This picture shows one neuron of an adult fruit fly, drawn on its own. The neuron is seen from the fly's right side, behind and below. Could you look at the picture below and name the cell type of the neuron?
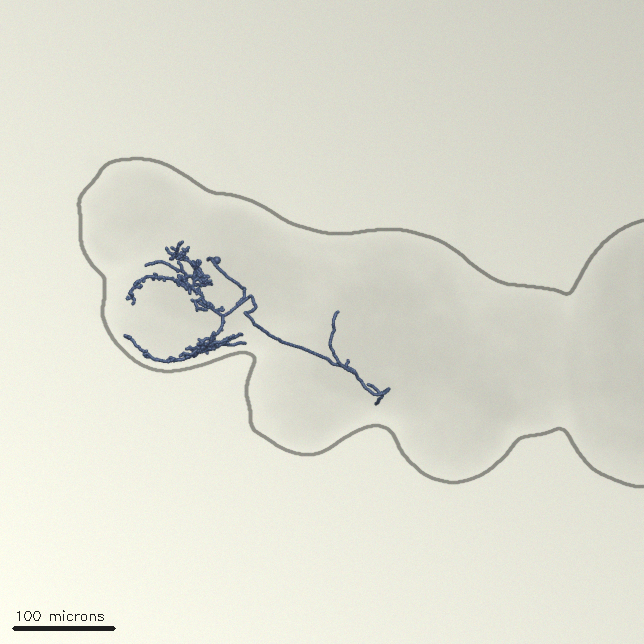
IN23B060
